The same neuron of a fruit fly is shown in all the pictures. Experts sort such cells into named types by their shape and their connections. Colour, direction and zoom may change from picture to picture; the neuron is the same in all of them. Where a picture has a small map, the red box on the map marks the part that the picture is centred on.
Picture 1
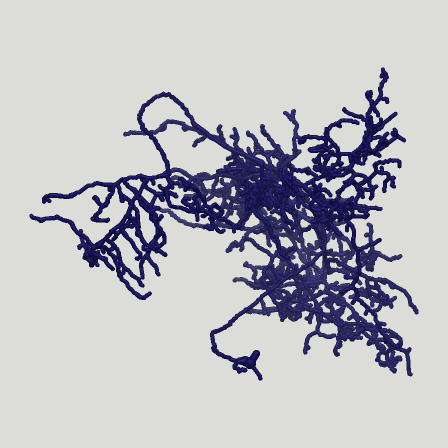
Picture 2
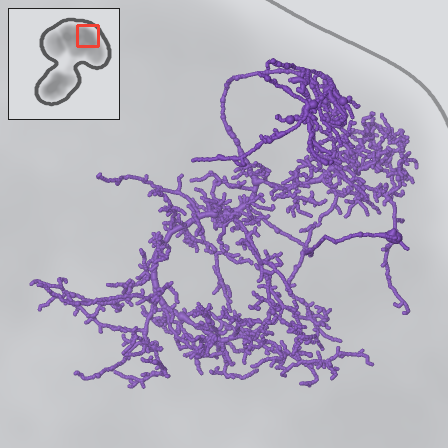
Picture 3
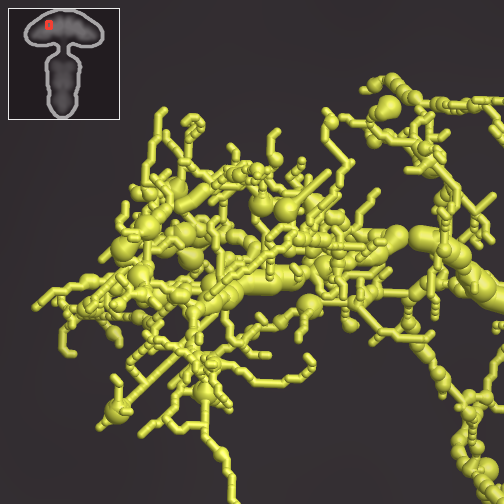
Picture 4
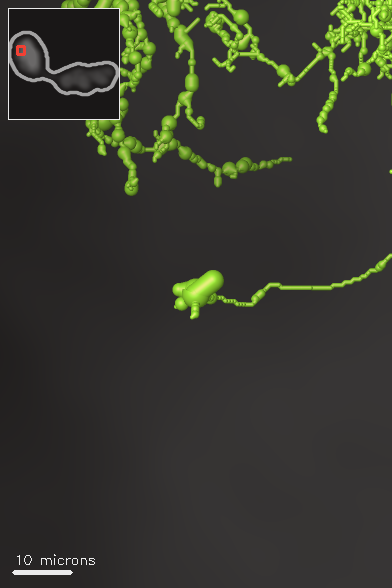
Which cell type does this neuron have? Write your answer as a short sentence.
The cell type is AOTU009.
